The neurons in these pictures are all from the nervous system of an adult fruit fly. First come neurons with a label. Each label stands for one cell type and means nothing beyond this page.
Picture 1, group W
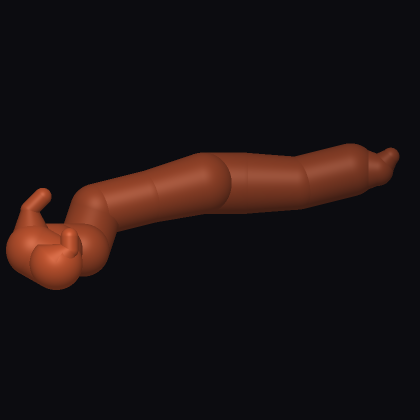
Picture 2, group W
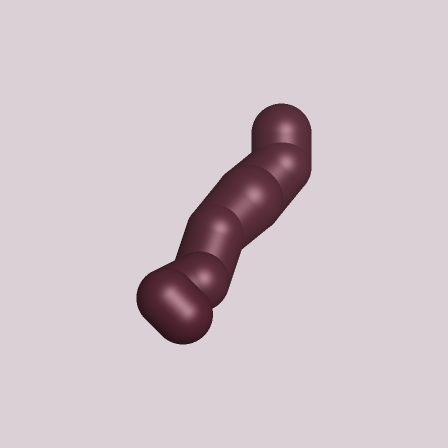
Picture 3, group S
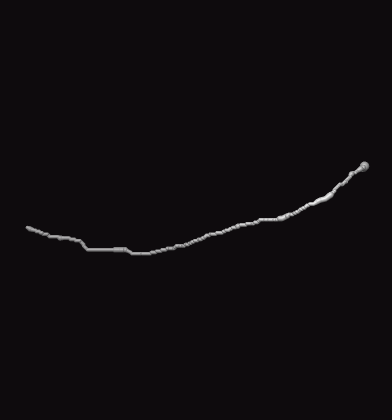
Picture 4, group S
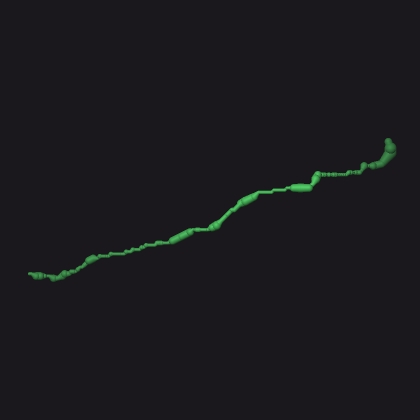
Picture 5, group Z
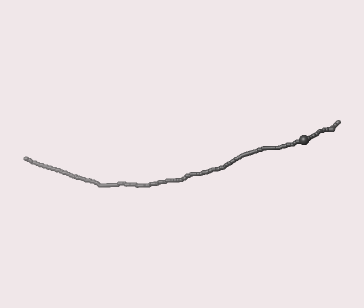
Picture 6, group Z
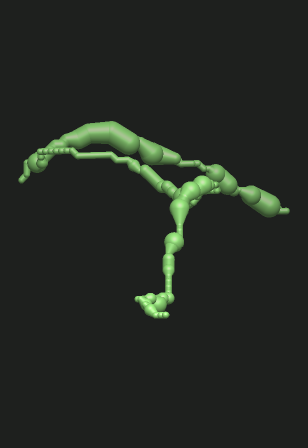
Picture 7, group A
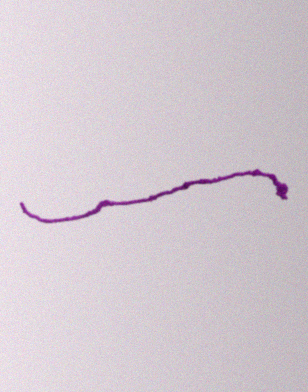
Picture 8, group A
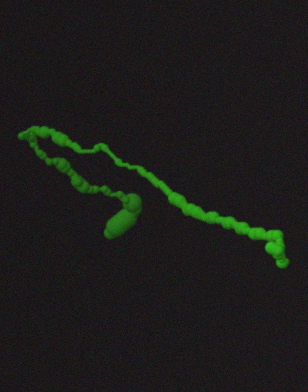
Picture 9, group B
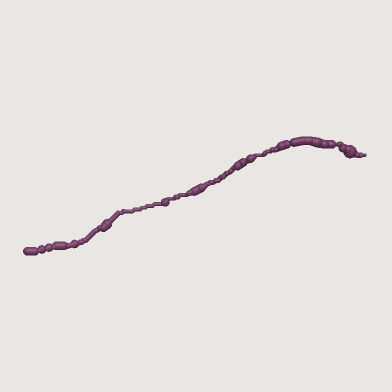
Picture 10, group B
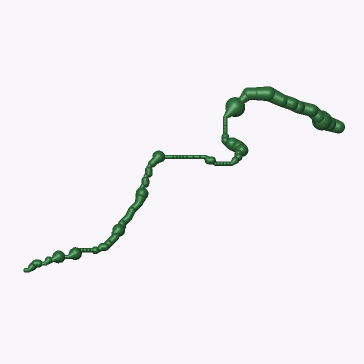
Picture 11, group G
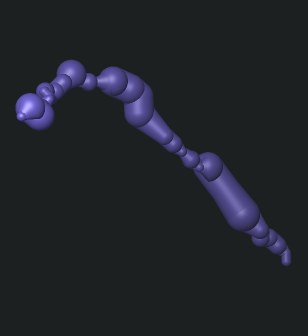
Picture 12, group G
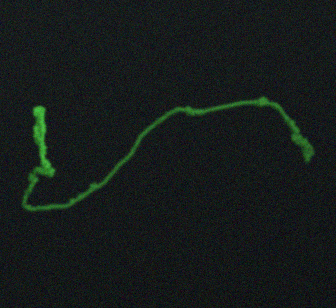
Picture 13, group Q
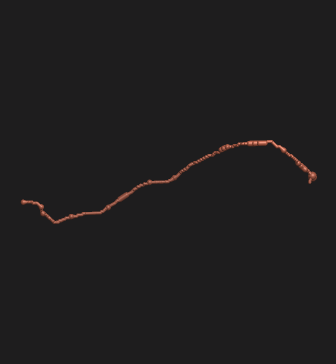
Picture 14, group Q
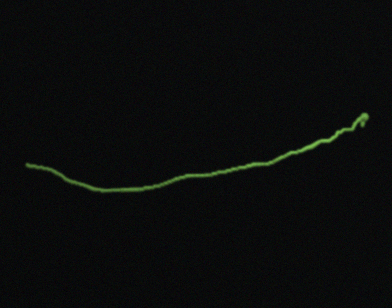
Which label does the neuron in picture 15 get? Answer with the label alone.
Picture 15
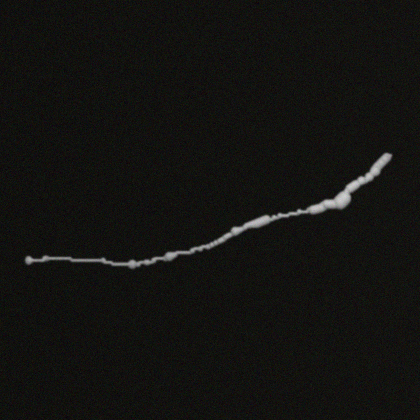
group B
